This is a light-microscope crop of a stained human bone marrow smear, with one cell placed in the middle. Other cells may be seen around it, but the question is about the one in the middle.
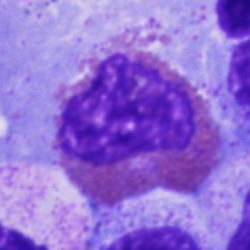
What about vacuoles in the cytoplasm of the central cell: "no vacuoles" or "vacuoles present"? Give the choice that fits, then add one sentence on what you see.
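No vacuoles. No clear vacuoles are visible in the cytoplasm.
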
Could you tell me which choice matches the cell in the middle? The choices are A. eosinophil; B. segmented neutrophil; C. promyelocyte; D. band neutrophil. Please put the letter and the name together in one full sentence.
The cell shown centrally is an eosinophil; option A is the correct option.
